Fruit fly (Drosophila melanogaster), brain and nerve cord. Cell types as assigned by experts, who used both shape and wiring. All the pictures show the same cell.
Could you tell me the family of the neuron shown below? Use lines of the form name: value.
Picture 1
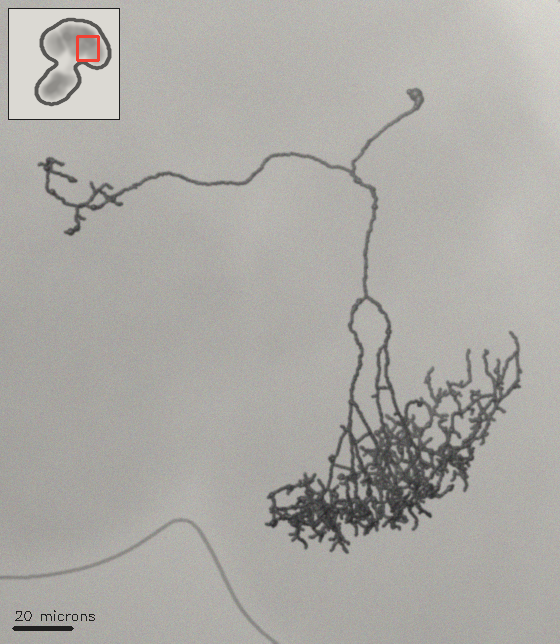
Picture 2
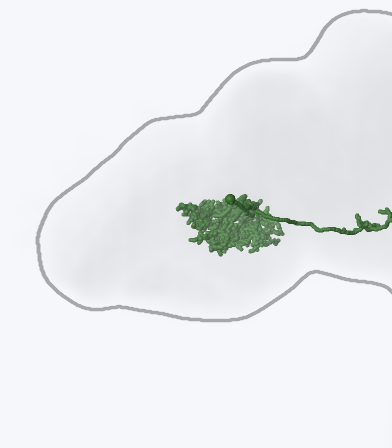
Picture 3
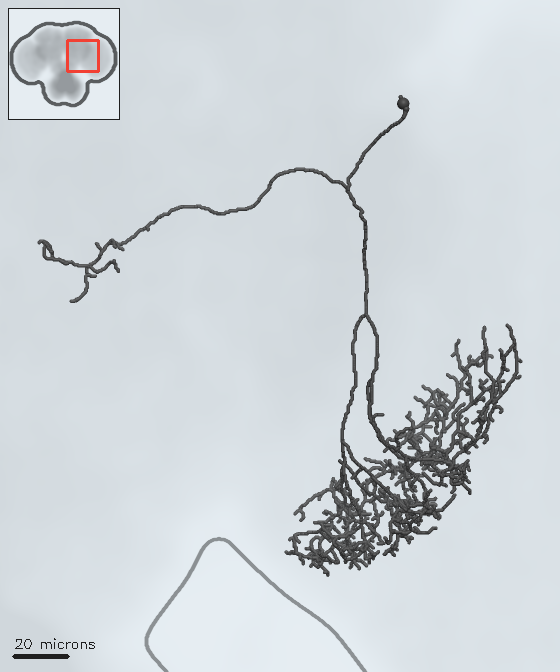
family: hemilineage LHl4_posterior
